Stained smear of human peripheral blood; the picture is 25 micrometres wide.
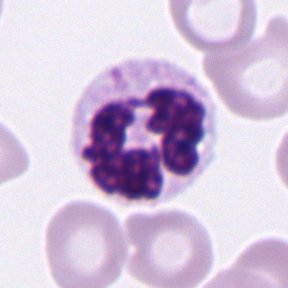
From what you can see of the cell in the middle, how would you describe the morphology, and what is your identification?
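The cell outline is round with a smooth edge. Its nucleus is divided into three lobes arranged around a pale central space, and it measures about 11 by 9 micrometres. The chromatin is dark purple and coarsely clumped. Small purplish granules are most visible in the cytoplasm above the nucleus. This is a segmented neutrophil.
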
